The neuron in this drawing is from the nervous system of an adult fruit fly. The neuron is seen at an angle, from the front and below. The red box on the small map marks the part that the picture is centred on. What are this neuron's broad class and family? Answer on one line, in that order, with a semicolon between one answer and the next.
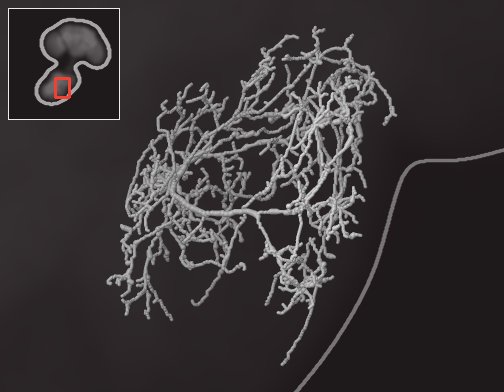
nerve-cord intrinsic neuron; hemilineage 03A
